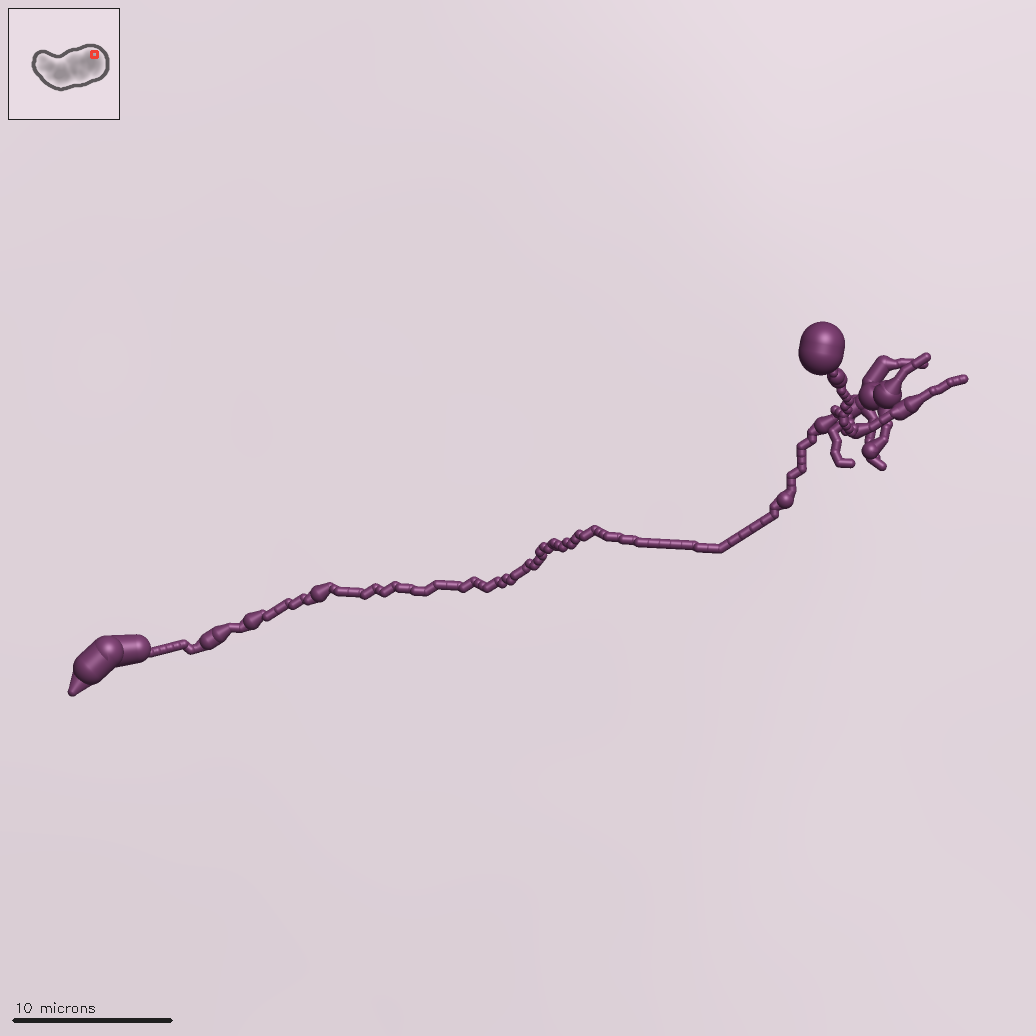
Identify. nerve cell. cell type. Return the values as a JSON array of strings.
["Tm9"]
